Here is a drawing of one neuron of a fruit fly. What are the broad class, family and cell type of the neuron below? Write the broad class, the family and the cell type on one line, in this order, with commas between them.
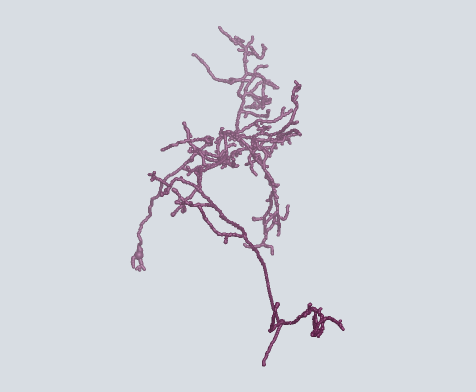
nerve-cord intrinsic neuron, hemilineage 12A, TN1c_a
